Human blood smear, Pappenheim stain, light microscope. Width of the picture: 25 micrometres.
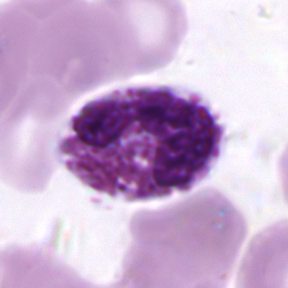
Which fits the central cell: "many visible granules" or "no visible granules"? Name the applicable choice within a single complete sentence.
Many granules can be seen in the cytoplasm of the cell.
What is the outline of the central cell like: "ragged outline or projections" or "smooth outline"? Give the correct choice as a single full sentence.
A rough edge runs around this cell.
